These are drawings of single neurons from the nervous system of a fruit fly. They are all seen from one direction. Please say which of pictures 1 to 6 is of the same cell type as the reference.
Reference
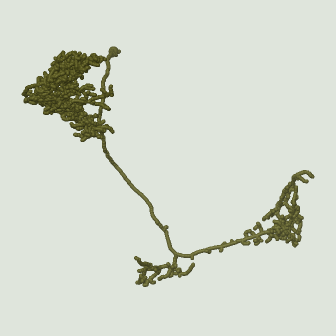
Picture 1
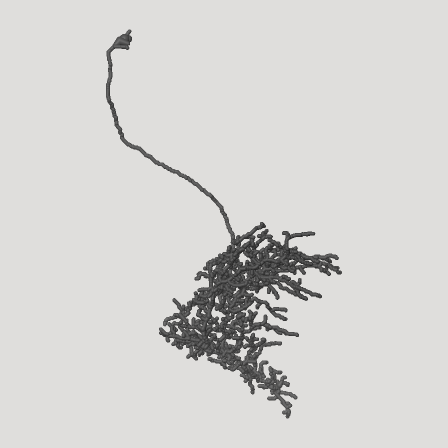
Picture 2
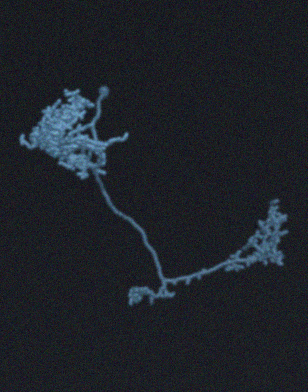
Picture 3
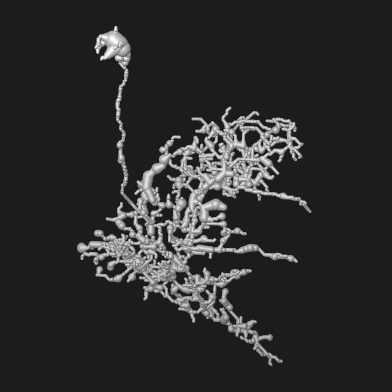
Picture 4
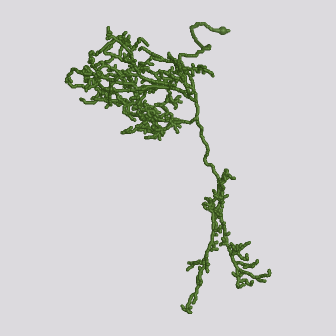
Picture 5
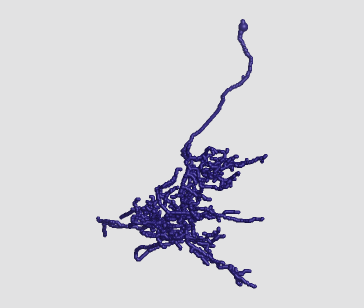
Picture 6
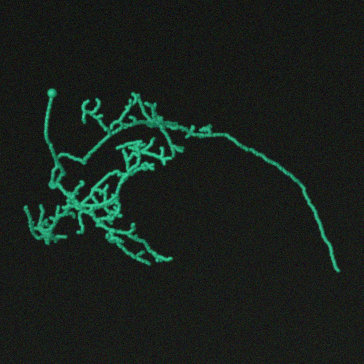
2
